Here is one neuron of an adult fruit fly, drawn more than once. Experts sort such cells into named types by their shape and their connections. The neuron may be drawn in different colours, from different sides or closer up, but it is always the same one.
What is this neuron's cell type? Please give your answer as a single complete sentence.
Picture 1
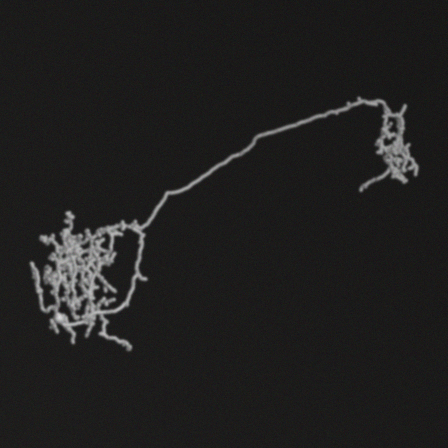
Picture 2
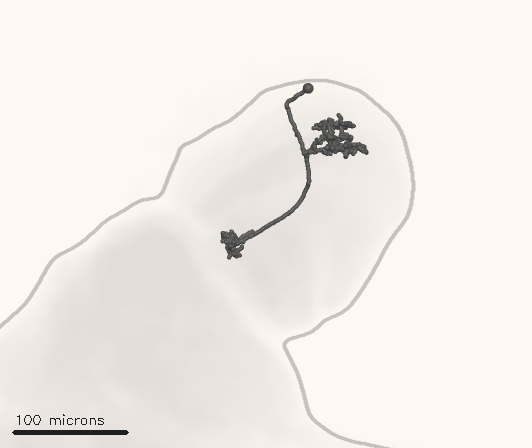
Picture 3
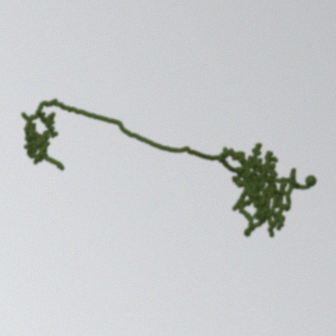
The cell type given to this neuron is Tm38.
